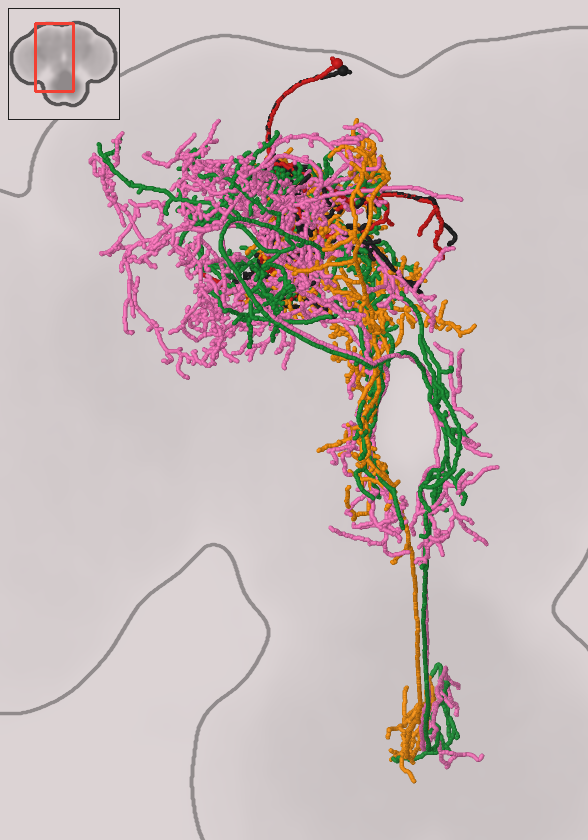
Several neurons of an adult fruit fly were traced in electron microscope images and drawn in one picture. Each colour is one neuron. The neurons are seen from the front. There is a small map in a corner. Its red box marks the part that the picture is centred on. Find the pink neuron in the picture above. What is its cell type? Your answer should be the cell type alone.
SIP136m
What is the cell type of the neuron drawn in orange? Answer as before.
DNp104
